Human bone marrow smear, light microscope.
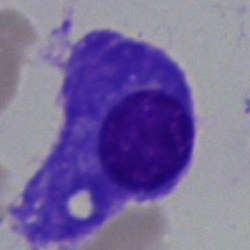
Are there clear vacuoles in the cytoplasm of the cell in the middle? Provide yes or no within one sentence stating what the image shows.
Yes, among the contents of its cytoplasm are one or more clear vacuoles.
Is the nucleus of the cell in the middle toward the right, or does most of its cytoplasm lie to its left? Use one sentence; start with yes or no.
Yes, on the right side of the cell lies its nucleus.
